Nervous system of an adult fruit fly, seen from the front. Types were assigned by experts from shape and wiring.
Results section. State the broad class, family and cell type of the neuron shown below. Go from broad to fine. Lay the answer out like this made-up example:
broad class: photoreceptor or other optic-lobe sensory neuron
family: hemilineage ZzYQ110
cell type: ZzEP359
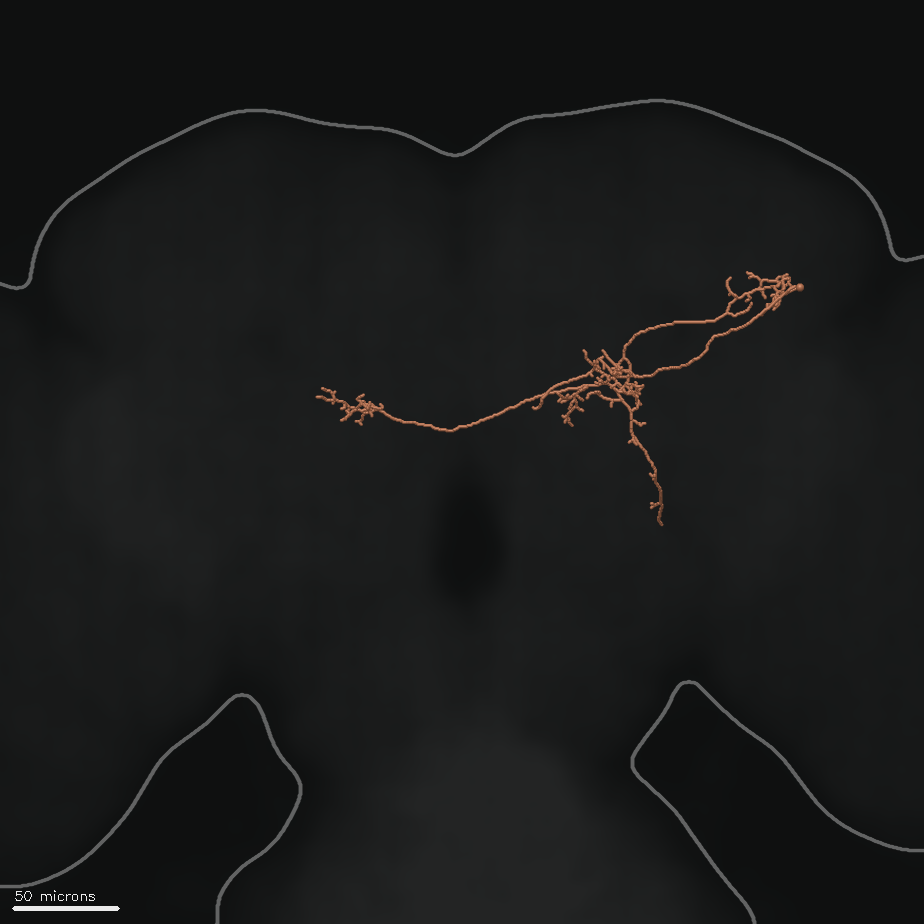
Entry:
broad class: central-brain intrinsic neuron
family: hemilineage AOTUv3_ventral
cell type: AOTU037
